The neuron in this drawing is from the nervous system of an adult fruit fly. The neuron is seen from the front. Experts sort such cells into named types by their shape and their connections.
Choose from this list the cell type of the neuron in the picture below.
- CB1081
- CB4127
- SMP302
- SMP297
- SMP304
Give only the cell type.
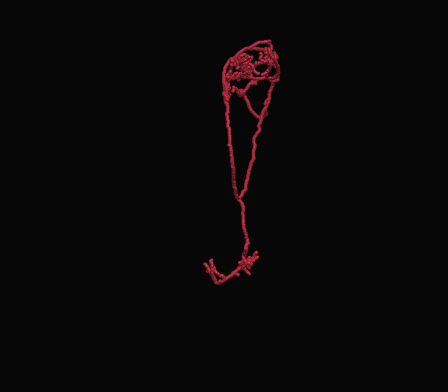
SMP302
